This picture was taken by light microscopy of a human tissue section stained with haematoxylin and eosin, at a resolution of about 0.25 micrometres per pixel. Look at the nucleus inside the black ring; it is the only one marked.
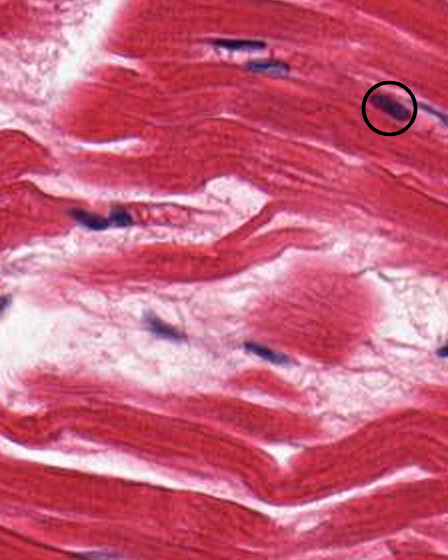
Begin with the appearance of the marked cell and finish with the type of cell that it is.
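The nucleus is elongated and oval, with its long axis running along the length of the fibre it sits in. The nucleus stains dark purple, fairly evenly throughout. At one end of the nucleus, a small pale area continues in line with it along the fibre. The surrounding cytoplasm is deep pink and plentiful, with fine lines running lengthwise. The cell lies within a band of parallel pink fibres that run diagonally and are packed side by side with neighbouring fibres. Type of cell: cardiomyocyte.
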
